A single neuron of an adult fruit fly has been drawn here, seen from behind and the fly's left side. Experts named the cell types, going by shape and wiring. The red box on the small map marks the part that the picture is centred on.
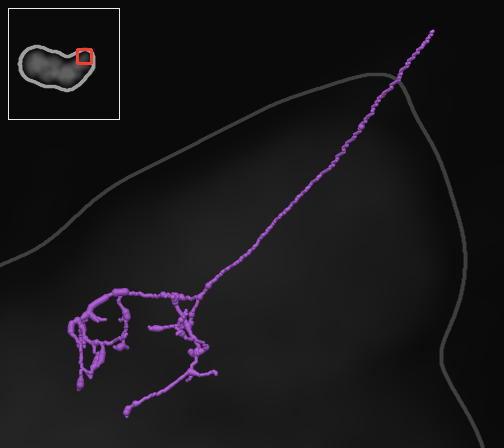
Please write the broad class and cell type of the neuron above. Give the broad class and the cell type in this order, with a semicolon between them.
sensory neuron entering the nerve cord; SNxx15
